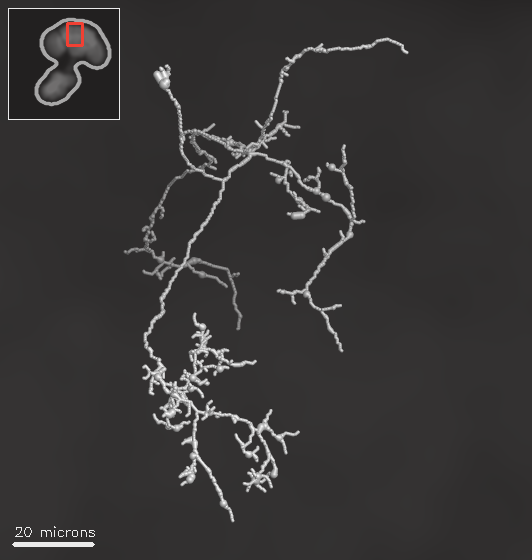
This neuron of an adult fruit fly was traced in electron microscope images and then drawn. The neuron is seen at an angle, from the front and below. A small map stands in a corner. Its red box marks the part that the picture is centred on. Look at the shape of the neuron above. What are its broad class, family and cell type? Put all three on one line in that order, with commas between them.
central-brain intrinsic neuron, hemilineage CREa2_ventral, CB2117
